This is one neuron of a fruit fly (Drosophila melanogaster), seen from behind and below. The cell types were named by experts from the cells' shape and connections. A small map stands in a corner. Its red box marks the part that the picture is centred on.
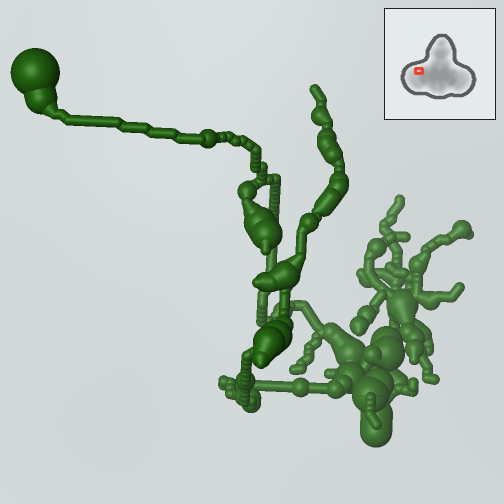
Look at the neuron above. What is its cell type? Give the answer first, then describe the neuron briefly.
The cell type is T5d. It is an optic-lobe intrinsic neuron. The cell body is at the upper left of the picture. As drawn here it is about as wide as it is tall.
